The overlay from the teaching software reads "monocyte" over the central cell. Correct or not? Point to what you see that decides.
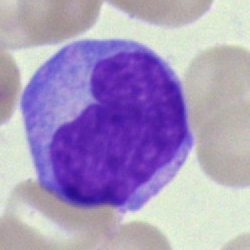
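The nucleus is kidney-shaped, notched at its upper-left edge, and lies toward the lower right, leaving a wider band of cytoplasm on the left. Within the notch the cytoplasm is paler than elsewhere. The outline is rounded, with a few slightly flattened, angular sides, and pale red cells press against the lower and right edges.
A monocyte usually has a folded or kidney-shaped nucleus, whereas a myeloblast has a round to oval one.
The shape of the nucleus thus speaks for monocyte and against blast. Monocyte is the correct name for this cell.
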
